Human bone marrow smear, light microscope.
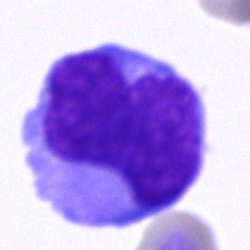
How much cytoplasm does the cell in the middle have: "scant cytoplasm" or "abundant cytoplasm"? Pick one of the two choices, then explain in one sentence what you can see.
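Scant cytoplasm. The nucleus fills most of the cell, and the cytoplasm lies mainly to the lower left.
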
